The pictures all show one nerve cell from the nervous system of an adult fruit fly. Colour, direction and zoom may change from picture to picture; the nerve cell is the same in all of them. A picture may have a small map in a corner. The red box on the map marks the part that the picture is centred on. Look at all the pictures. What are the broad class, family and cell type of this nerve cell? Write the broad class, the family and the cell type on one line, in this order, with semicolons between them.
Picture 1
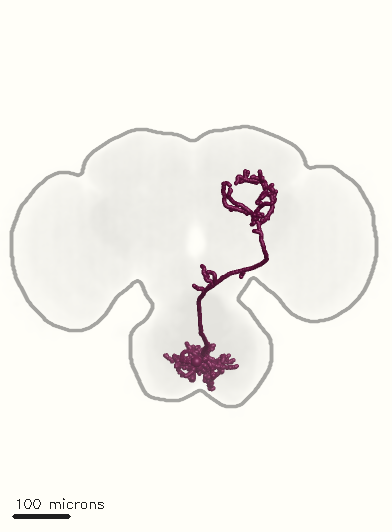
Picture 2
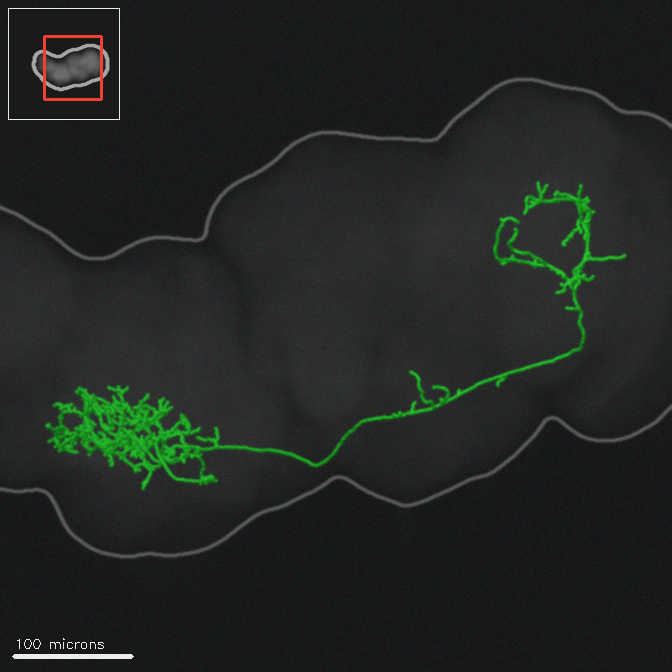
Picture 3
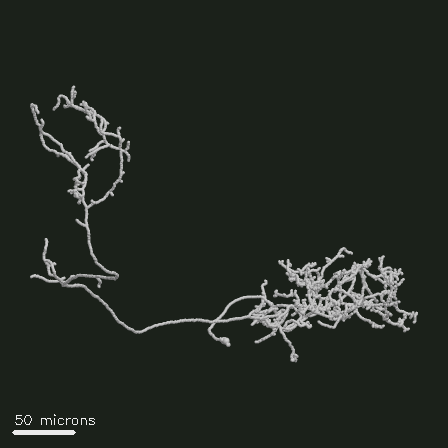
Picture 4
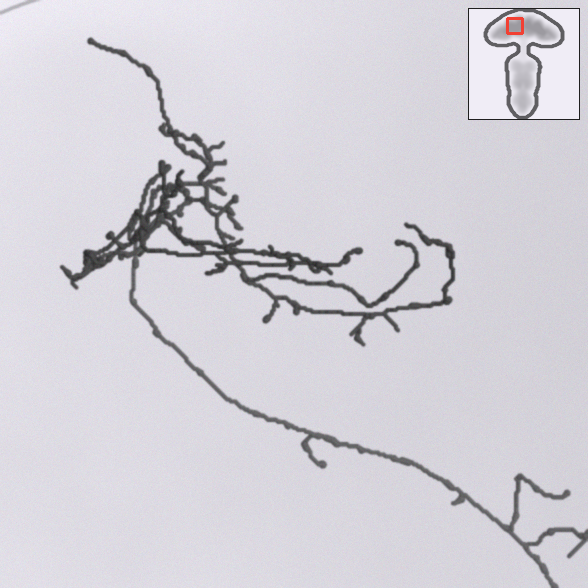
ascending neuron; hemilineage 08B; AN08B032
